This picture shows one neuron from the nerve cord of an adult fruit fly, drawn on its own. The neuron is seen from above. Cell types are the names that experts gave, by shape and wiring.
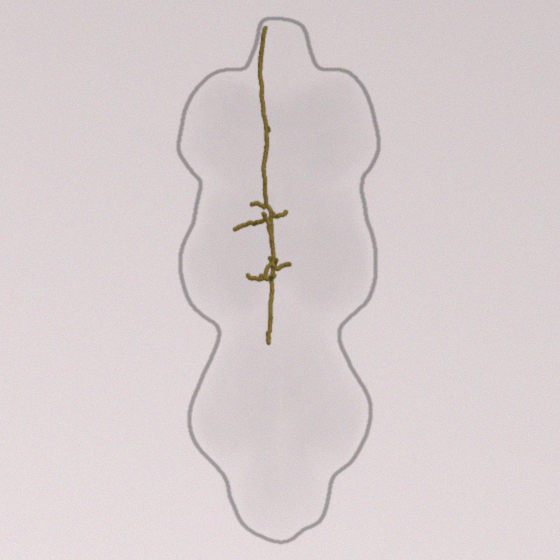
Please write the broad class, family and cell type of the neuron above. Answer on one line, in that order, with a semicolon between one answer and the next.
descending neuron; hemilineage LB12; DNg82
